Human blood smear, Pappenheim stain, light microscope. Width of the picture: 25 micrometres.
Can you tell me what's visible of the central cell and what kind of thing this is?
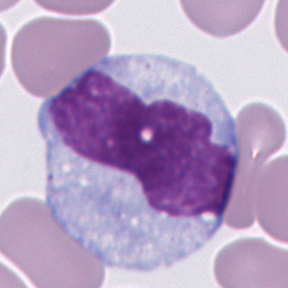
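Elongated nuclear band runs diagonally from upper left to lower right. Margin irregular, notched and folded along its edges. Chromatin fine and lacy, not coarsely clumped. Cytoplasm holds many small clear vacuoles. Cell: monocyte.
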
